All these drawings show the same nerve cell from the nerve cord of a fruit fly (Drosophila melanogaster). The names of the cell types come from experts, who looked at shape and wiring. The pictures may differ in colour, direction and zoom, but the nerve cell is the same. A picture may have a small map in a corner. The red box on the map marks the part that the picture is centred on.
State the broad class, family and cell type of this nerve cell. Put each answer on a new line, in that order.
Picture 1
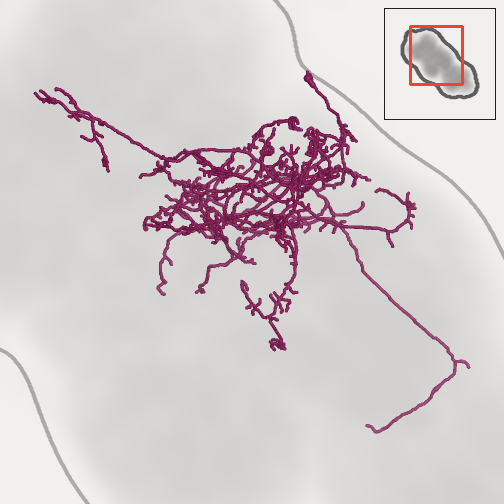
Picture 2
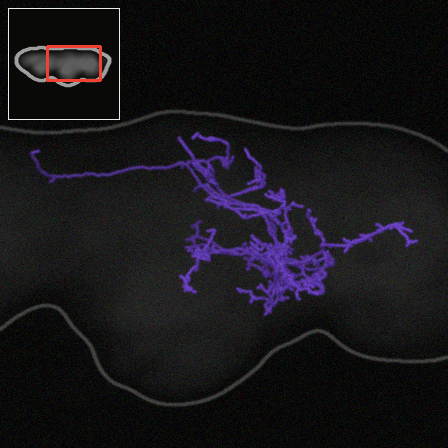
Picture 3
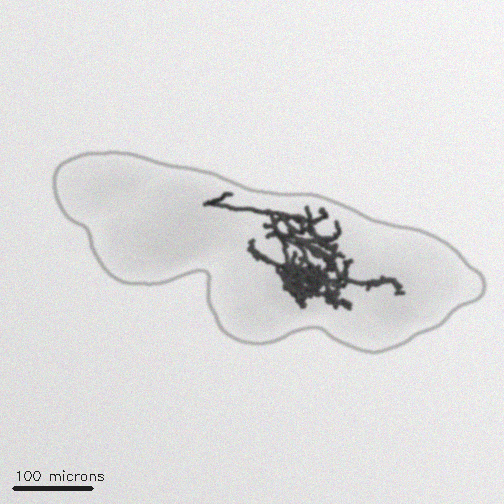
nerve-cord intrinsic neuron
hemilineage 17A
IN17A029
